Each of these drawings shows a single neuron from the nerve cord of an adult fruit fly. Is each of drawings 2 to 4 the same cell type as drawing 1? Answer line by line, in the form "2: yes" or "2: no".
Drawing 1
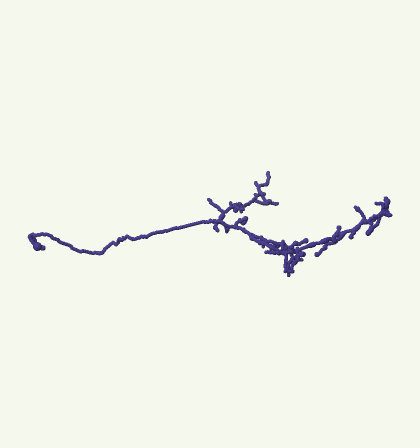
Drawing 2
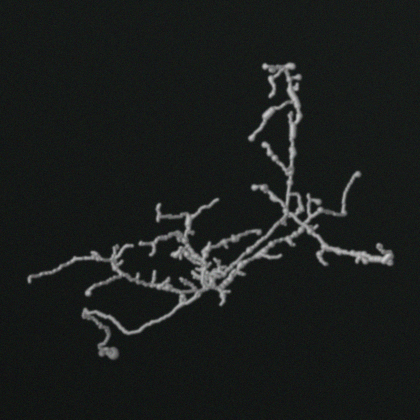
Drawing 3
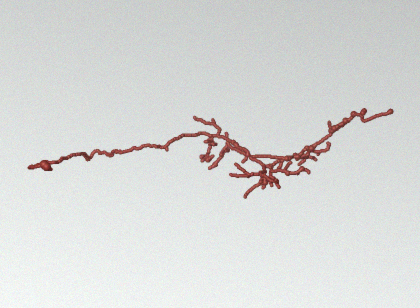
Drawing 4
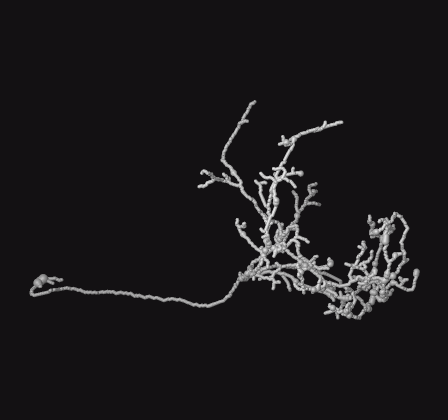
2: yes
3: no
4: no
